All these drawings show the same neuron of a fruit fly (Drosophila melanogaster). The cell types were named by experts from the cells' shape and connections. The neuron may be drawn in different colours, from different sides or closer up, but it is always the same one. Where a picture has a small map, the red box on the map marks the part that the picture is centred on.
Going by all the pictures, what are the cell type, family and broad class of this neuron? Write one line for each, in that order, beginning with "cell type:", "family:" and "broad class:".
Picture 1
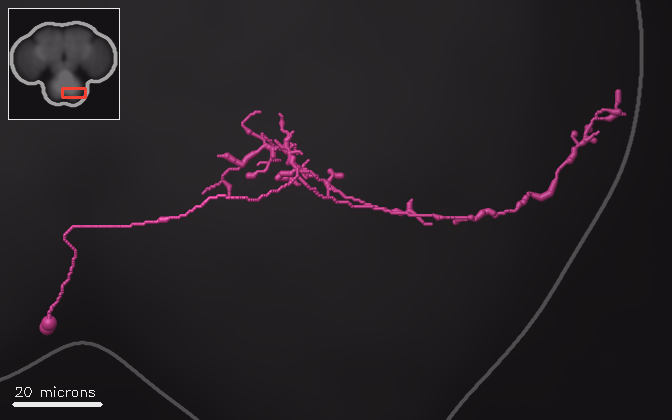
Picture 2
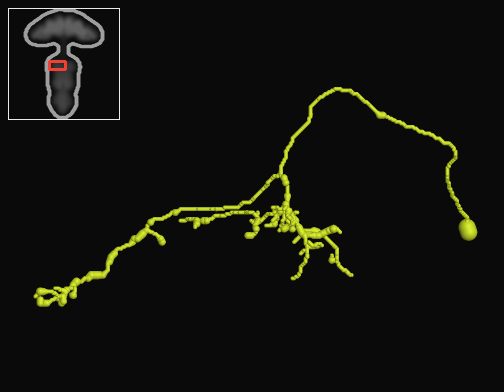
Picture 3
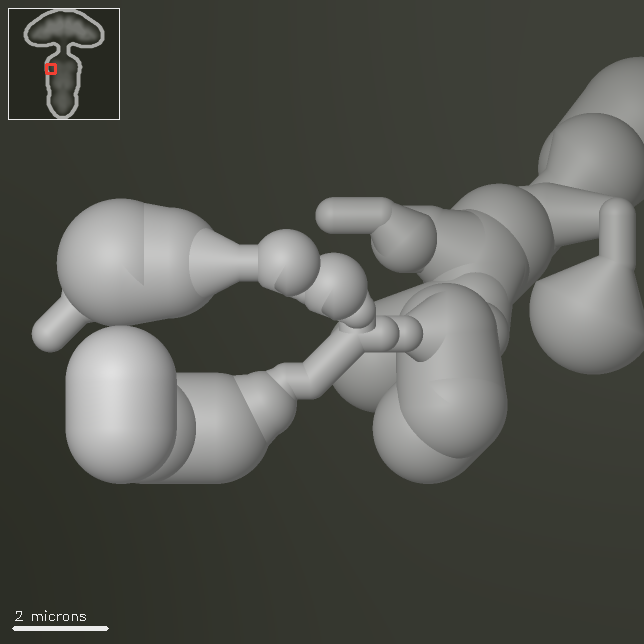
cell type: IN14A096
family: hemilineage 14A
broad class: nerve-cord intrinsic neuron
